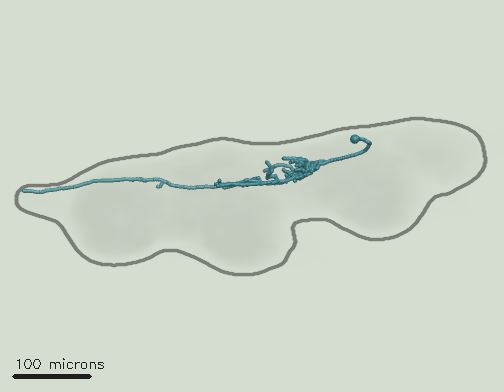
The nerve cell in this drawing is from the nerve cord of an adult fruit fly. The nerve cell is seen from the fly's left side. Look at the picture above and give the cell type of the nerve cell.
AN07B089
